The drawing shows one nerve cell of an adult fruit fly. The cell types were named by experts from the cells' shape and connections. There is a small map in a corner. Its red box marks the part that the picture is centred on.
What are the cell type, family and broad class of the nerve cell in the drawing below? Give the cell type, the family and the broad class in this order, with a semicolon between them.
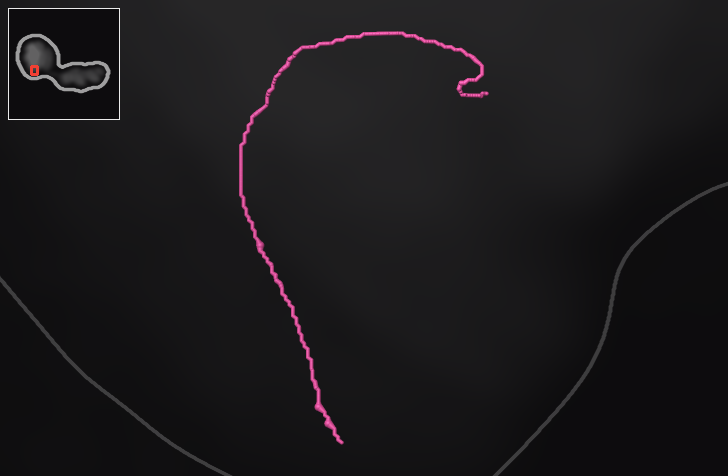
BM_InOm; class mechanosensory; sensory neuron entering the brain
